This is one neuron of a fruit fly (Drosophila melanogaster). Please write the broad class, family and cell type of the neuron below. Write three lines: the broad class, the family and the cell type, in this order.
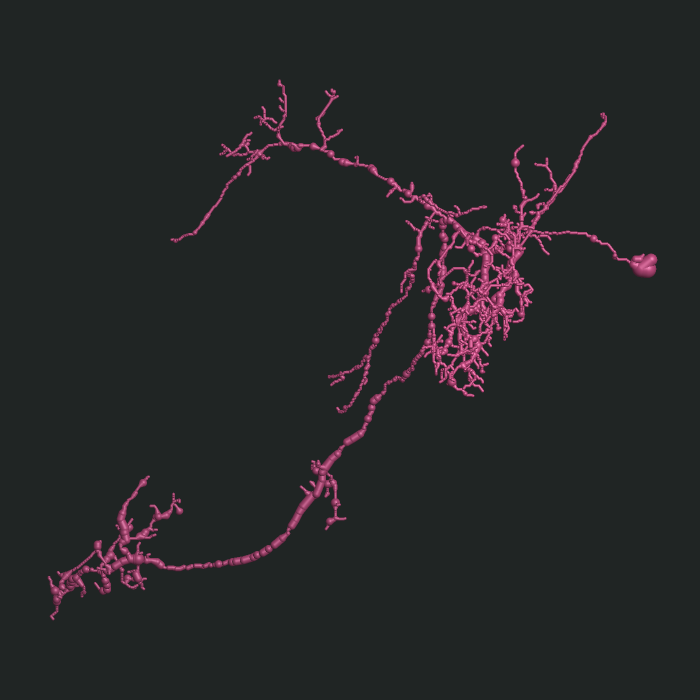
central-brain intrinsic neuron
hemilineage CREa2_ventral
AOTU015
